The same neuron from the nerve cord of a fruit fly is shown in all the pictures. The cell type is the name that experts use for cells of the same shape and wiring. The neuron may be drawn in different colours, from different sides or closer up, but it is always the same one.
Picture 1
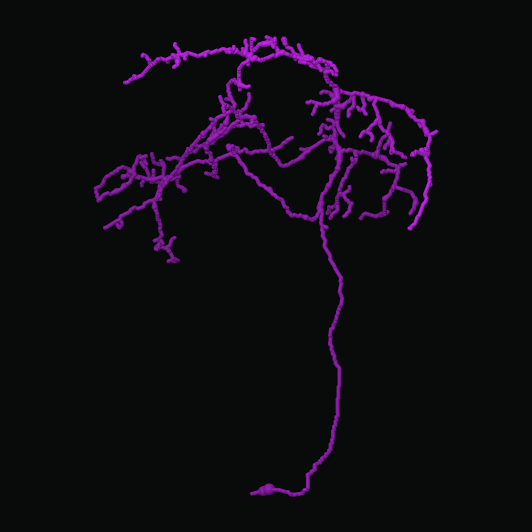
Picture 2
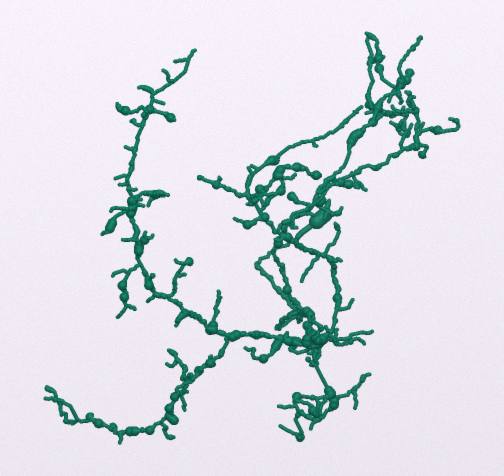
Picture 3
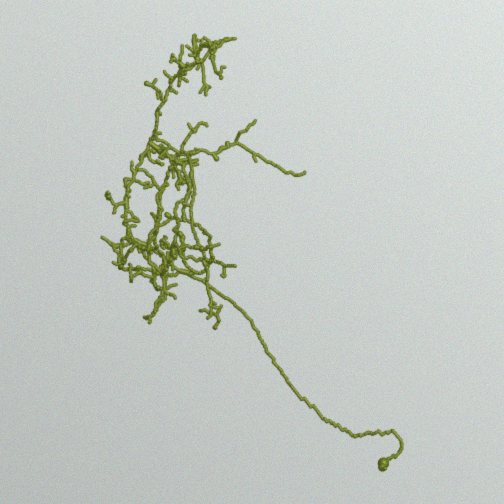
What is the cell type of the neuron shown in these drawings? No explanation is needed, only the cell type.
IN13B081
